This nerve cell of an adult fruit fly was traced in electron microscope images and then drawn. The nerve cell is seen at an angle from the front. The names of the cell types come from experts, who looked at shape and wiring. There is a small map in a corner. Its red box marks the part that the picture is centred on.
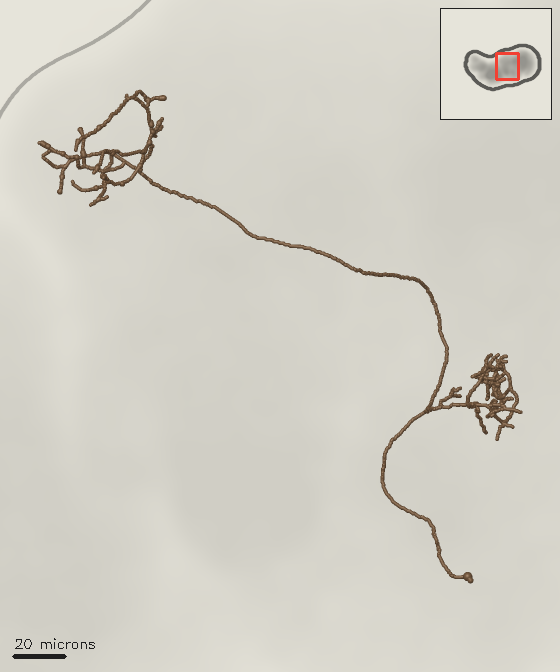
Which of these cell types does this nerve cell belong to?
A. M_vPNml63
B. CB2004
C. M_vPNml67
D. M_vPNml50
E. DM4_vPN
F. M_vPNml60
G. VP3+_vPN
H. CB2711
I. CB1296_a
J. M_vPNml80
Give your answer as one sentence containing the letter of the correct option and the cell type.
What option J names, M_vPNml80, is the cell type of the nerve cell.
